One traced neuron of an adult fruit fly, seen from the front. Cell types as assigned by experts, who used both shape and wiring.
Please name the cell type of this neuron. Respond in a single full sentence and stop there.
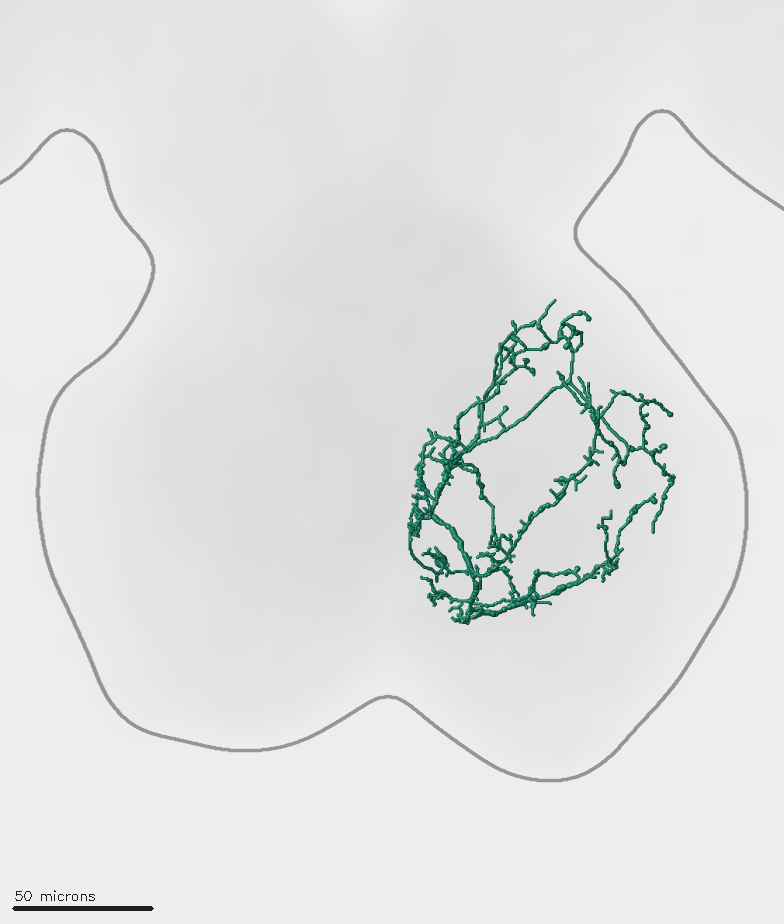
Among cell types, the one for this neuron is IN04B068.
